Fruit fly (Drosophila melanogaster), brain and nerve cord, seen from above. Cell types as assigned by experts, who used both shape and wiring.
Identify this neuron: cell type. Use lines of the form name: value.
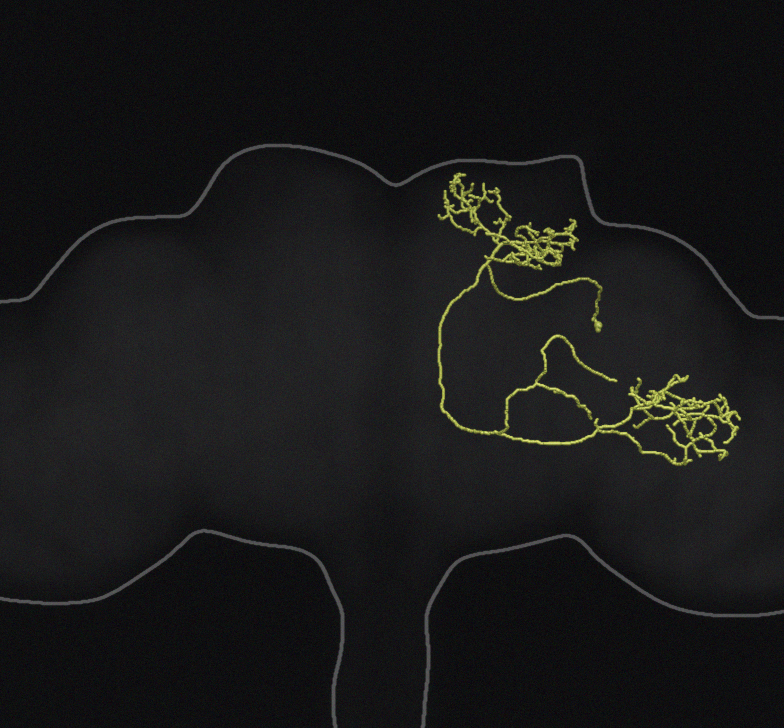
cell type: M_lvPNm39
